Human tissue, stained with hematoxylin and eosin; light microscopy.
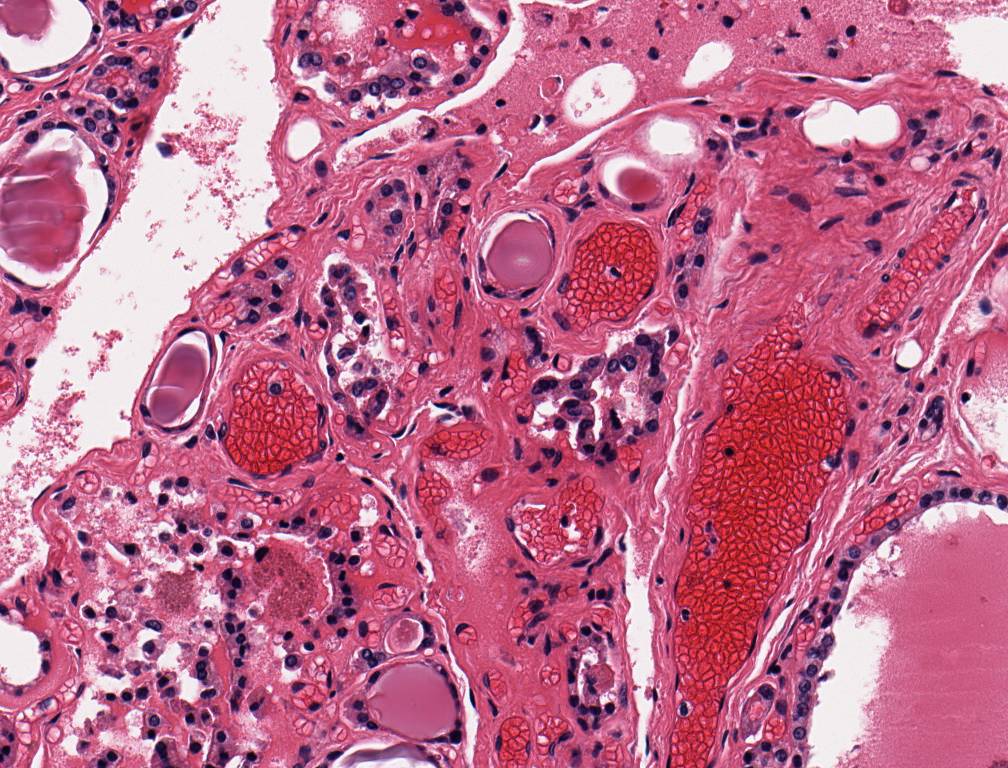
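thyroid, haematoxylin and eosin stained section. Vessels: many thin-walled ones throughout the field, distended and tightly packed with red blood cells. Stroma: pink and fibrous, with scattered spindle-shaped nuclei, separating the units and vessels. Fat cells: none anywhere in the field. Lumens: in several small units the dense luminal material has shrunk away from the lining, leaving a clear crescent gap.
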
